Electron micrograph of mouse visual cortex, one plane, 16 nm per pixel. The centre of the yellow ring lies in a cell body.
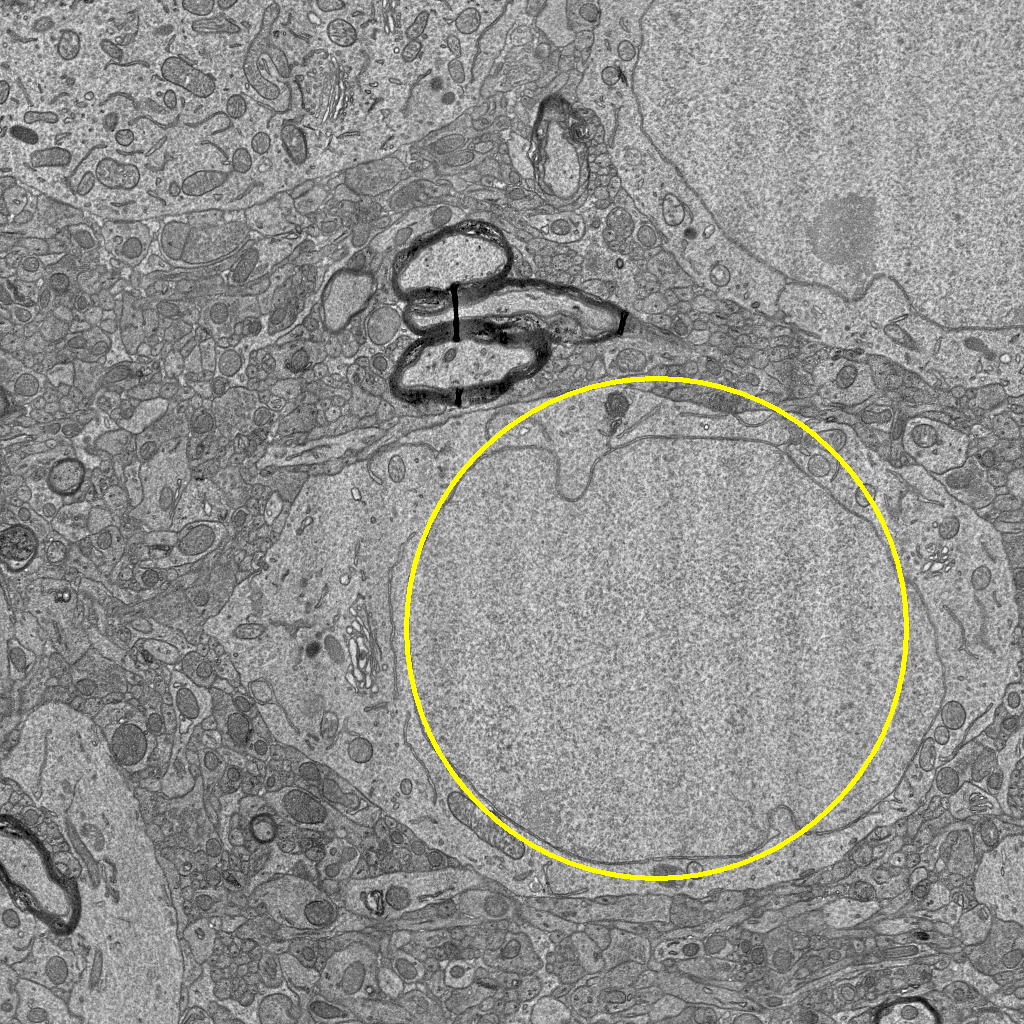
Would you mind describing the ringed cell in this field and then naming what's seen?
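Large rounded nucleus, seen whole, filling most of the ring. Nuclear envelope dips in a deep narrow fold at the upper edge of the nucleus. No nucleolus in this plane. Another large pale nucleus at upper right of the wide view. Cell: excitatory neuron.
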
